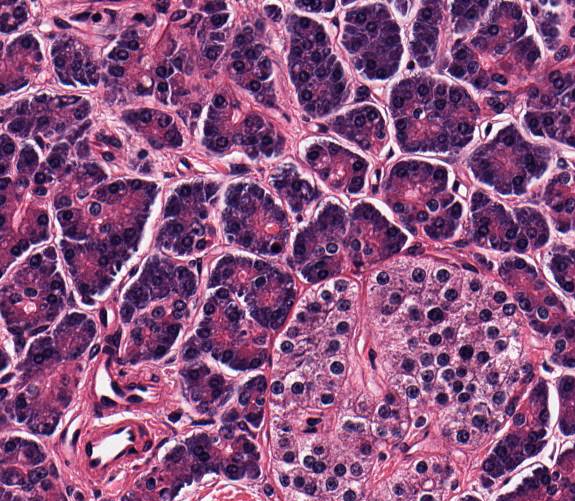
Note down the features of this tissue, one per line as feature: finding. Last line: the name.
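Acini: closely packed, filling most of the field
Acinar cells: pyramidal, round nuclei toward the cell base
Acinar cytoplasm: purple basally, pinker toward the acinar centre
Lower right: one large rounded cluster of paler cells
Cluster cells: lightly stained cytoplasm, not arranged around lumens
Name: pancreas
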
